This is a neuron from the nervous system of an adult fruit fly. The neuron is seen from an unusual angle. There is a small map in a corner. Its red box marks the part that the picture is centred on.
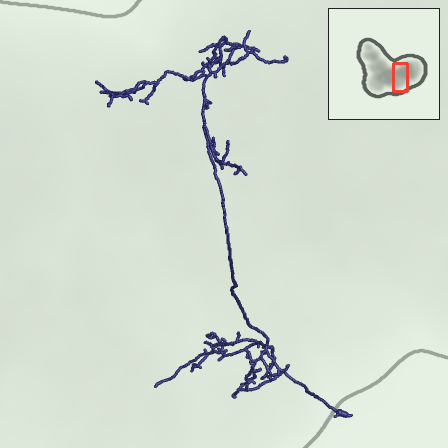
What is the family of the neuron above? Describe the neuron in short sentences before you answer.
The cell body can be seen at the lower right of the picture. In this view it is taller than it is wide. It is a central-brain intrinsic neuron. Its family is hemilineage FLAa2.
